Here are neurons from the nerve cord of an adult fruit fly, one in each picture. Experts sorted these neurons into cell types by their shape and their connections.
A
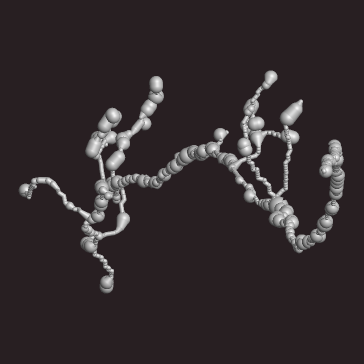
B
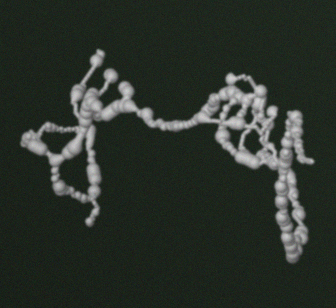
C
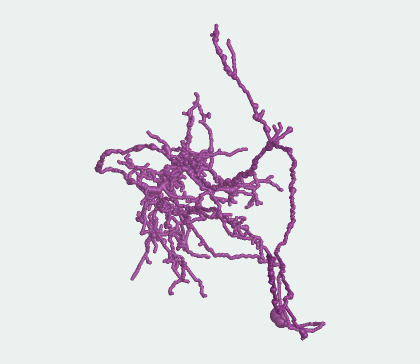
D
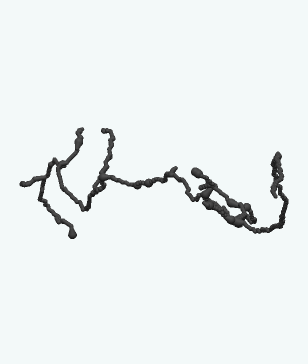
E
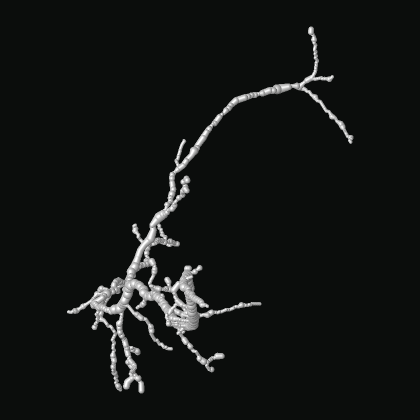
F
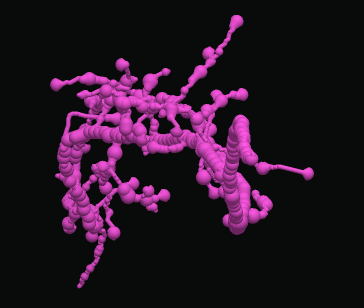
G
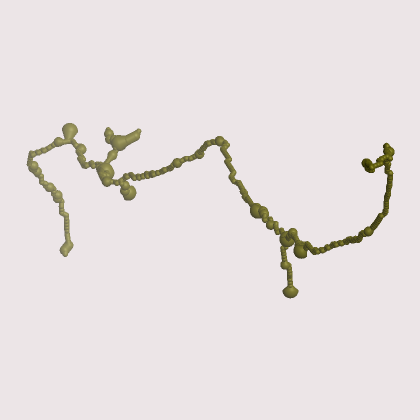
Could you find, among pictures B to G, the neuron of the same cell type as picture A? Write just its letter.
B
